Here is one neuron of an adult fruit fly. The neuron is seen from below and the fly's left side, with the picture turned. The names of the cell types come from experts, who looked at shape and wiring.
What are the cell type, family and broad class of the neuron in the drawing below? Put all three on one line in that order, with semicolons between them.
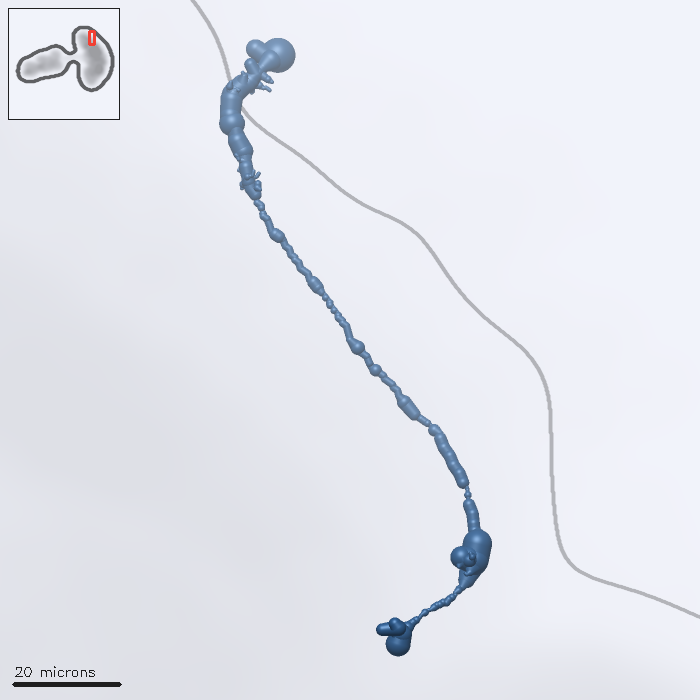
L1; L; optic-lobe intrinsic neuron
